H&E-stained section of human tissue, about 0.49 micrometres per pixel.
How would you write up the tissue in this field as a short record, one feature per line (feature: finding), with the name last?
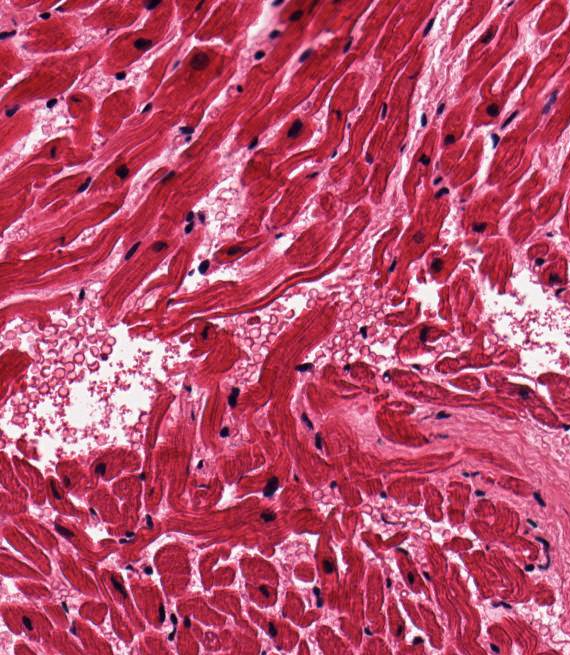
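Profiles: rounded, in the lower part, where many fibres are cut across or obliquely
Muscle cytoplasm: deep eosinophilic red
Stromal nuclei: small, dark, elongated, in the thin stroma between fibres
Fat cells: none present
Name: left ventricle of the heart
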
